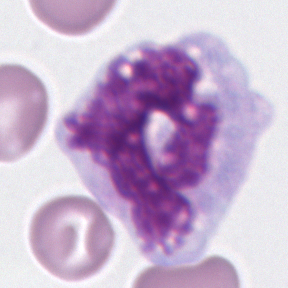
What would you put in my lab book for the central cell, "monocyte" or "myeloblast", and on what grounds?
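Monocyte is the answer. First, the nucleus forms a folded, twisted band that curves around a pale gap near the cell's centre. Second, the chromatin looks lacy and strand-like, with many small pale spaces between strands. Third, the pale greyish lilac-blue cytoplasm forms a band wider right of the nucleus than left.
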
